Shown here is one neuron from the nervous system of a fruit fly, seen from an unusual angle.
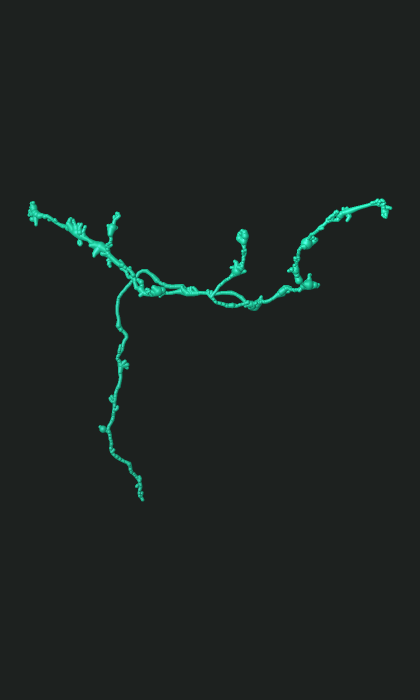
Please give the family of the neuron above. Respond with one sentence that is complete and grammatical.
Belonging to family class mechanosensory is this neuron.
